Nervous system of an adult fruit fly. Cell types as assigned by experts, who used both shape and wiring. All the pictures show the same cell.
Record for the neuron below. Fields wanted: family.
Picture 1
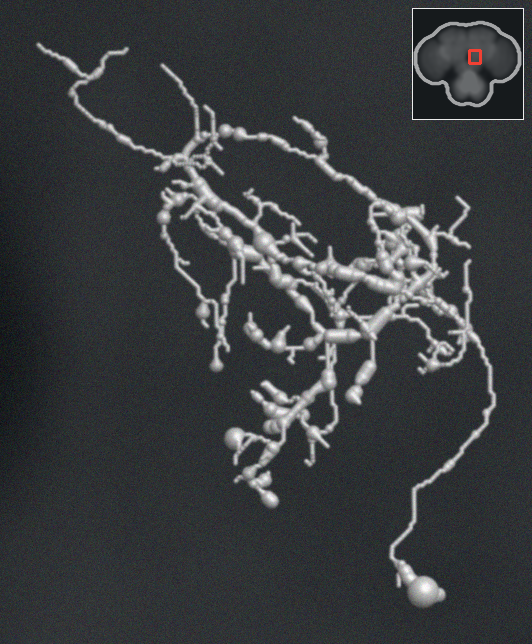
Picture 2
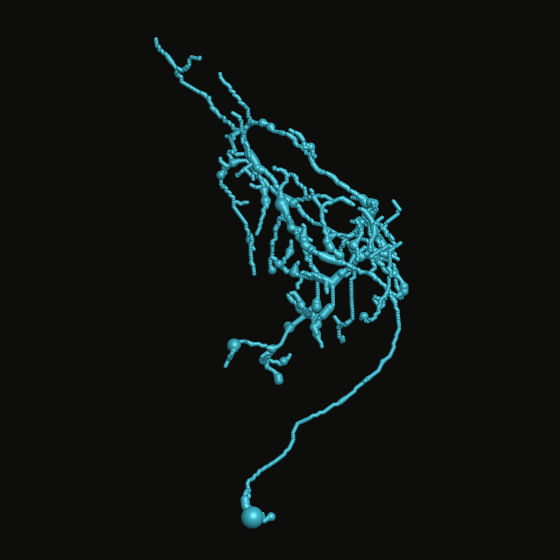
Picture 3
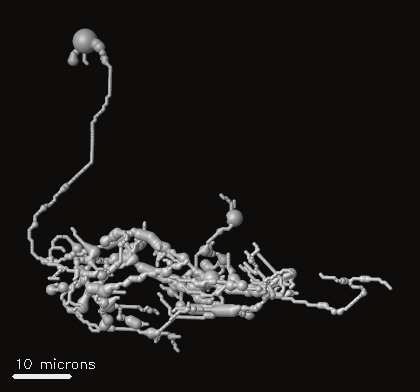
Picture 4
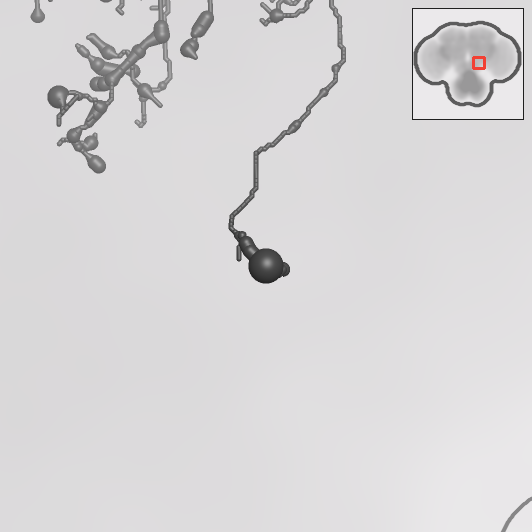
hemilineage ALv2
